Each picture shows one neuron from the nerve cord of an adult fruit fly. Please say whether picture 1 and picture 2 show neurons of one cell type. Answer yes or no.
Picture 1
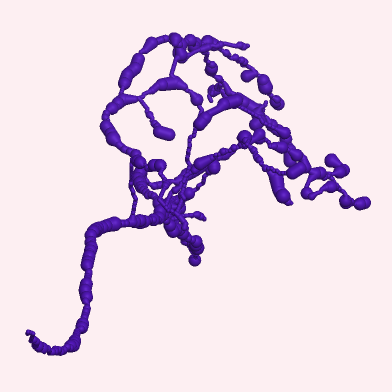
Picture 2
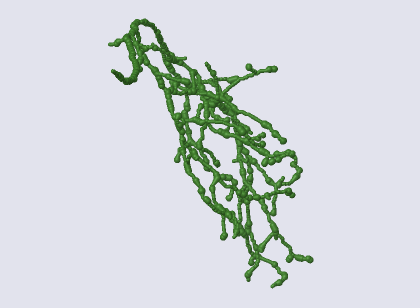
no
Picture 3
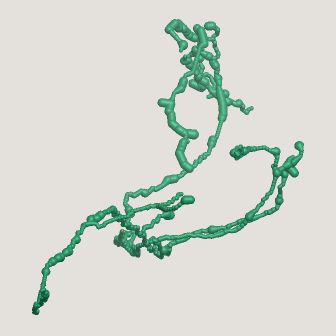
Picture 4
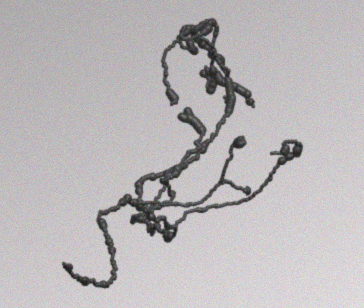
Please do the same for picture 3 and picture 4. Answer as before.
yes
